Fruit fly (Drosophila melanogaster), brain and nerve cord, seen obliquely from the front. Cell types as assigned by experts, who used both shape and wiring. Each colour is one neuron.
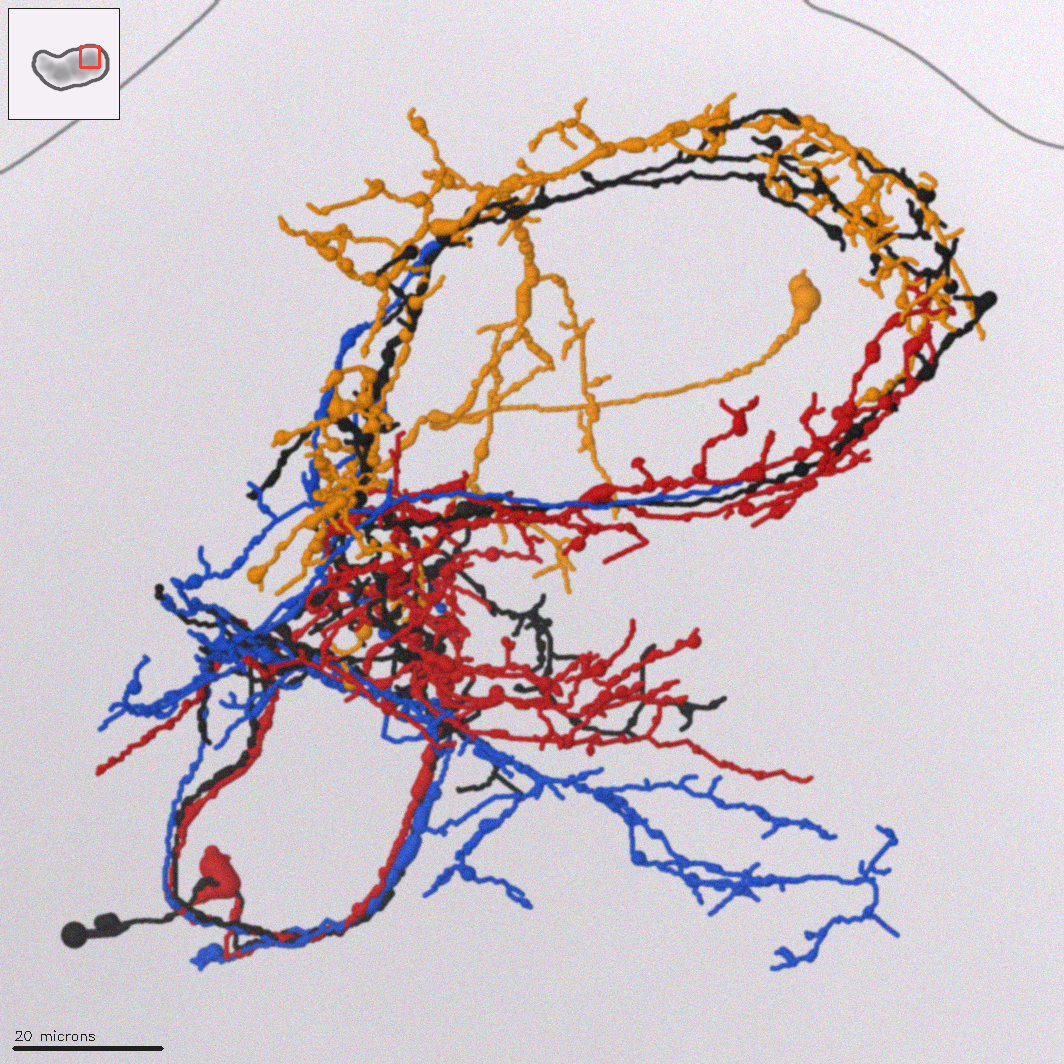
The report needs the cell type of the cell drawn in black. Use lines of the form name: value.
cell type: PLP181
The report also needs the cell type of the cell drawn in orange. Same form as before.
cell type: CL134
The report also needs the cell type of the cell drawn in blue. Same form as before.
cell type: PLP182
